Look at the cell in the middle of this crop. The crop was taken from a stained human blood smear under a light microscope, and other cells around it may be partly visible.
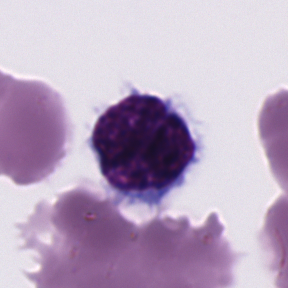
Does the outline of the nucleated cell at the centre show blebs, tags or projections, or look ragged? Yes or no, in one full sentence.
Yes, ragged or frayed parts, or projections, blebs or tags, are present on the cell's outline.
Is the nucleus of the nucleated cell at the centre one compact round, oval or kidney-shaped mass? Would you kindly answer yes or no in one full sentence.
Yes, one compact round, oval or kidney-shaped mass makes up the nucleus.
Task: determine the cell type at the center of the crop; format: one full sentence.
In this smear crop, the middle cell is a hairy cell.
